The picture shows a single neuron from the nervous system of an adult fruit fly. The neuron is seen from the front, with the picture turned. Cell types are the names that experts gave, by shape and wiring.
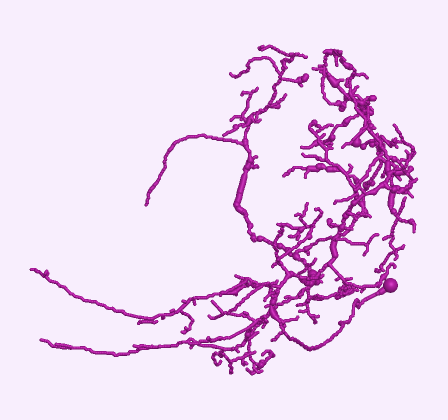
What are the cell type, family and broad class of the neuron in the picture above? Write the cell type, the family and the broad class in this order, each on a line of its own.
IN03A036
hemilineage 03A
nerve-cord intrinsic neuron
